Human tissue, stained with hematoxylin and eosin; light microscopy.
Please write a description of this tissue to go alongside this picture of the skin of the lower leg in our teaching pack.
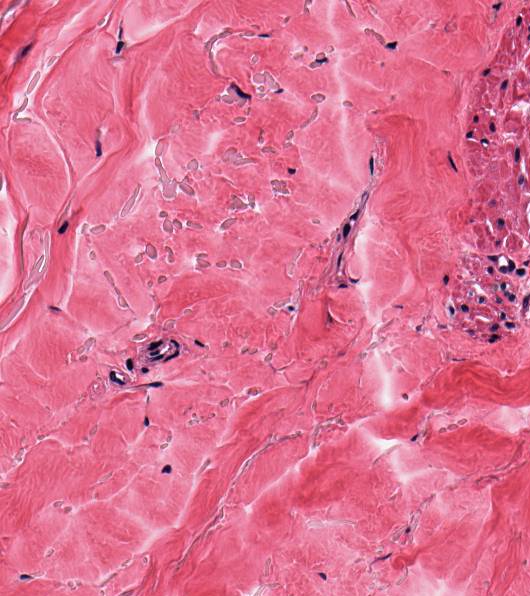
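So: sparse dark nuclei among the collagen, mostly thin, elongated. Upper centre: many small pale oval outlined profiles, scattered. At the right edge, upper middle: a small crowded cluster of round dark nuclei. Below-left of centre, a small vessel, a few dark nuclei in its wall.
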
